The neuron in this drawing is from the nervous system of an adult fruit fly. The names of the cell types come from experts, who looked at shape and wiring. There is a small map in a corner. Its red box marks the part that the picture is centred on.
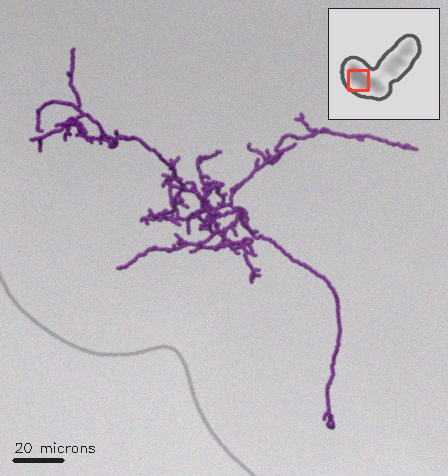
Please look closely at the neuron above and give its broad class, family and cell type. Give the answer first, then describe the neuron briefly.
It is a central-brain intrinsic neuron. The family is hemilineage CREl1. It is of cell type CB3873. It is in the brain and does not reach the nerve cord. The cell body can be seen at the lower right of the picture. By the scale bar it is about 160 microns wide in this view.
